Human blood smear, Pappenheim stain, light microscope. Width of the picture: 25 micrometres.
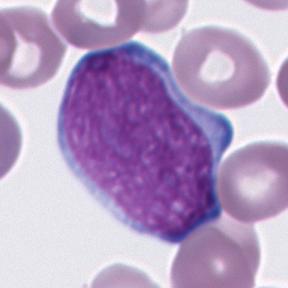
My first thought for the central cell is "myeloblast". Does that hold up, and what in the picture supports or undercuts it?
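Outline irregular and angular, not round. Nucleus a single unlobed mass, about 18 by 11 micrometres, filling most of the cell. Cytoplasm blue; no visible granules. Several red cells touch the right edge.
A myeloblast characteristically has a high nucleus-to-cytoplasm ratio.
Nucleus filling most of the cell: consistent with myeloblast.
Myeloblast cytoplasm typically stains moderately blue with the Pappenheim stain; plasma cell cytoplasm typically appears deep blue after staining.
Blue cytoplasm here: compatible with either name. Verdict: myeloblast fits, over plasma cell.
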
